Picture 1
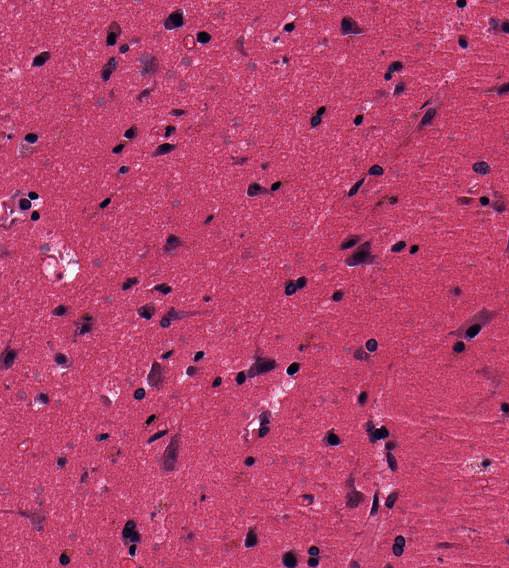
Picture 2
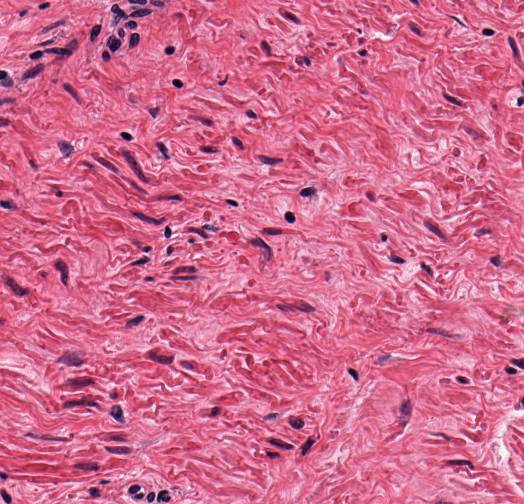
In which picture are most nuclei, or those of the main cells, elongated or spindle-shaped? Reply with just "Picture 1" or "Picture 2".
Picture 2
